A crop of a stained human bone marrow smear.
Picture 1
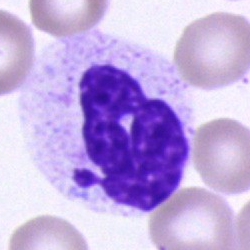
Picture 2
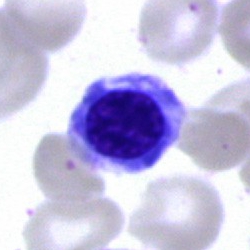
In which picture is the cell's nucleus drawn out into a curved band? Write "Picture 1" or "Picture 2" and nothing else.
Picture 1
